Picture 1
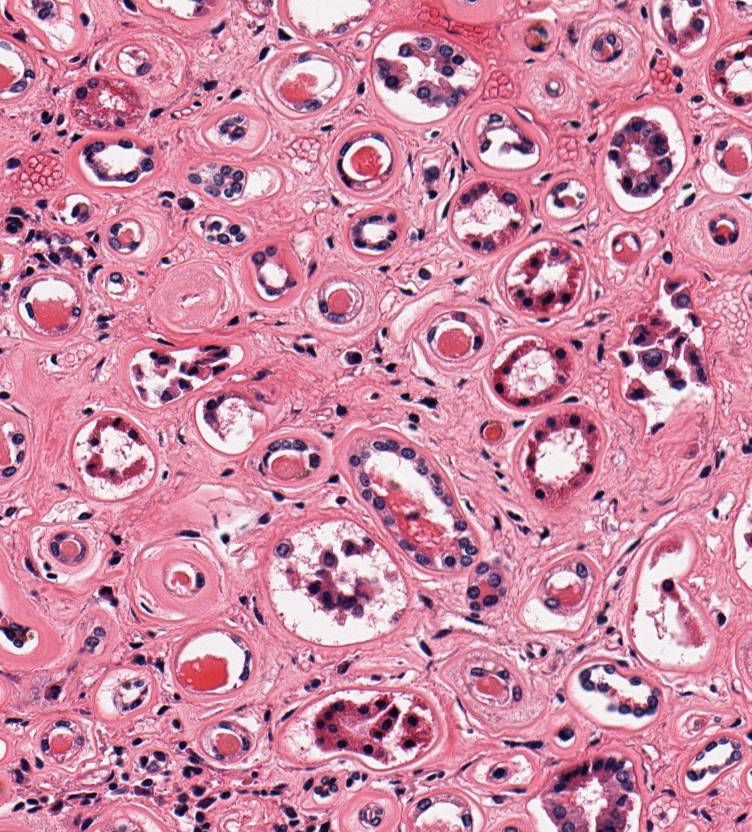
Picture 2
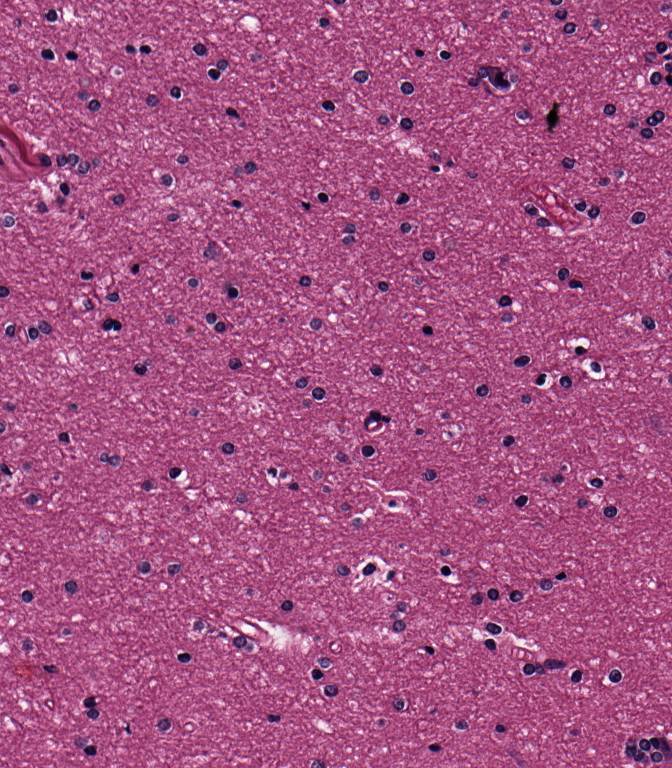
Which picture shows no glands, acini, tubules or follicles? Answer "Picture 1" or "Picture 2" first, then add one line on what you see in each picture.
Picture 2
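What picture 1 shows: The whole field is filled with closely packed round to oval tubular profiles set in a fibrous stroma.
What picture 2 shows: No epithelium, glands or fat cells are seen in the field.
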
